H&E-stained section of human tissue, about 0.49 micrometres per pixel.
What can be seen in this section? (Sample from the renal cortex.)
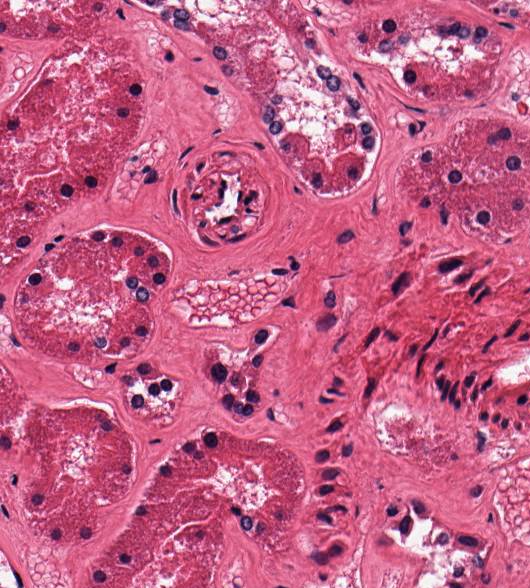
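Most of the field, then, is rounded nests of large cells separated by bands of pink fibrous stroma. The nest cells have abundant, granular, eosinophilic cytoplasm. Toward the centres of several nests there's pale, finely vacuolated foamy material, most obvious at the top. And on the right, a group of cells has elongated dark nuclei.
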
